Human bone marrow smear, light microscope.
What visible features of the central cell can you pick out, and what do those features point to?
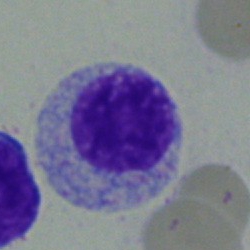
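The nucleus lies off-centre, toward the upper right of the cell. Around it the cytoplasm forms a rim that is widest on the lower-left side; it is pale blue-grey and scattered with fine pinkish-purple granules. The cell is a myelocyte.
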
